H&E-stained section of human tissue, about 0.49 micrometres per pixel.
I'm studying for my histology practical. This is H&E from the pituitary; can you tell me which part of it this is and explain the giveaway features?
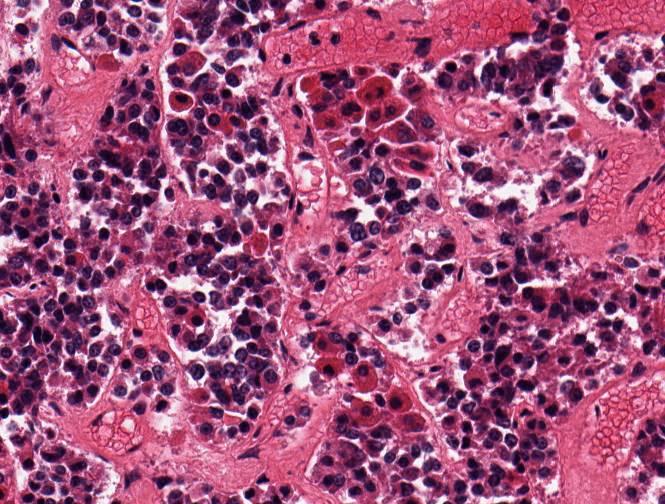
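Pars distalis fills this field: densely packed cells in nests and sheets, divided by pale pink fibrous bands.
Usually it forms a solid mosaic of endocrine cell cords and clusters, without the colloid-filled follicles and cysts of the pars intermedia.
Notice that no glands, tubules or lined lumina appear anywhere. Small white clefts around many cells look like shrinkage artefact.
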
